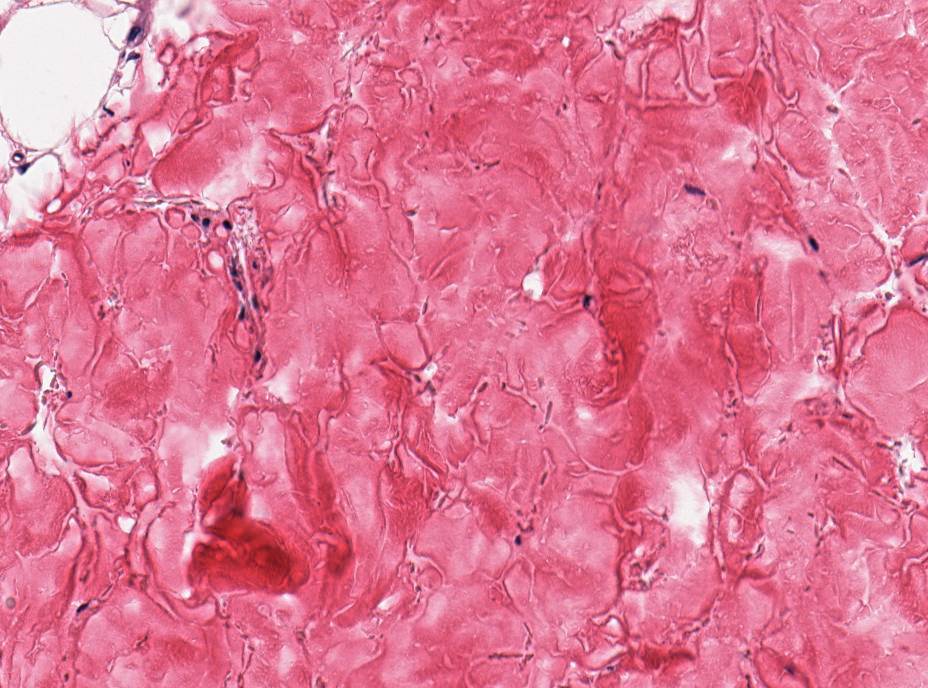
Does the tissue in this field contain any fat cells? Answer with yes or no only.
Yes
